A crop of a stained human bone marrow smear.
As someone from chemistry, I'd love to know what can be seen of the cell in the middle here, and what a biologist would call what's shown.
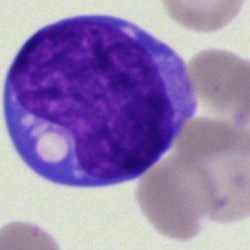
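Smooth and round, the cell has no surface projections or blebs. A large nucleus fills most of it, indented at the lower left. Several clear round vacuoles, one larger than the rest, lie in the cytoplasm at the lower left. It is a blast.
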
